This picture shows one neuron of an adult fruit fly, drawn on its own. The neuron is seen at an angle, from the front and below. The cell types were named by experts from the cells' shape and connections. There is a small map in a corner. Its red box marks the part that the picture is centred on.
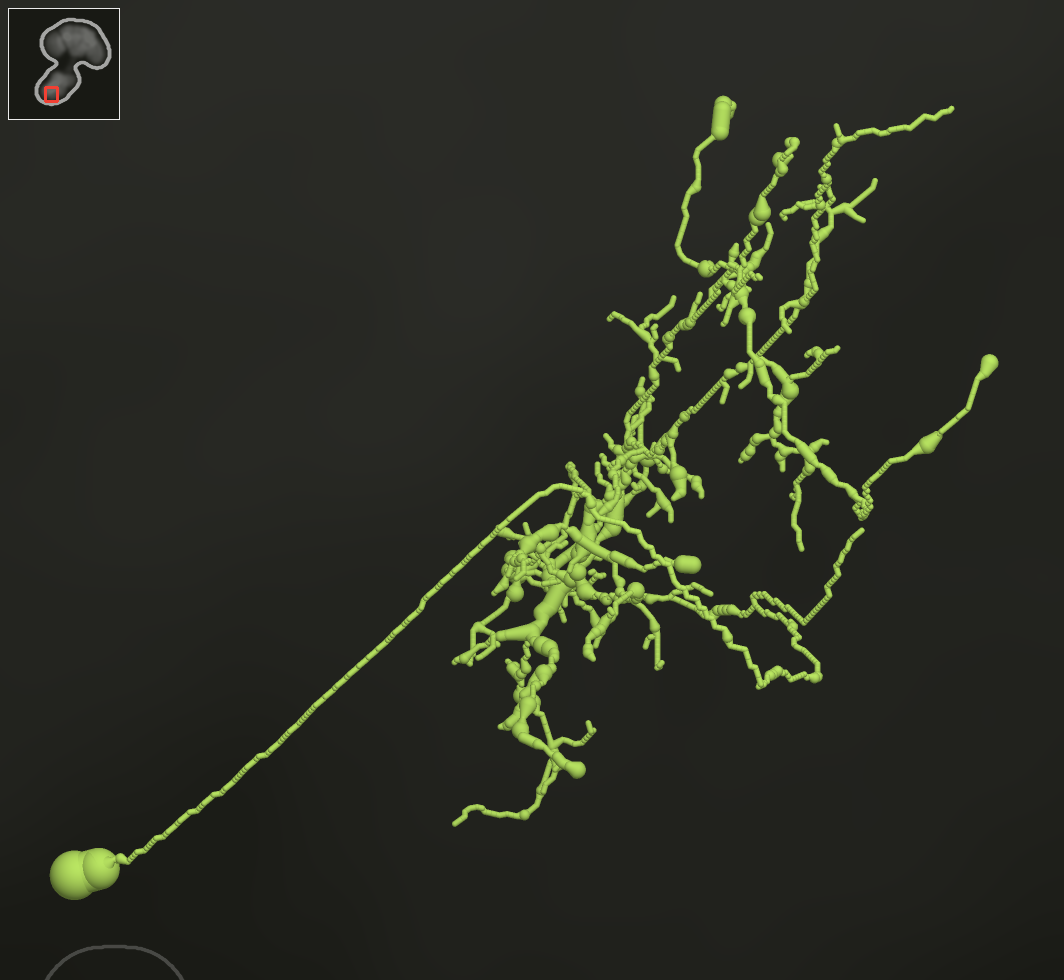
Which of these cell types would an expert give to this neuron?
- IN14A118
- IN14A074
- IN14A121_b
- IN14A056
IN14A056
